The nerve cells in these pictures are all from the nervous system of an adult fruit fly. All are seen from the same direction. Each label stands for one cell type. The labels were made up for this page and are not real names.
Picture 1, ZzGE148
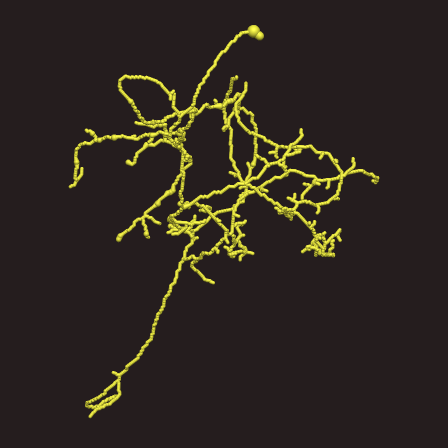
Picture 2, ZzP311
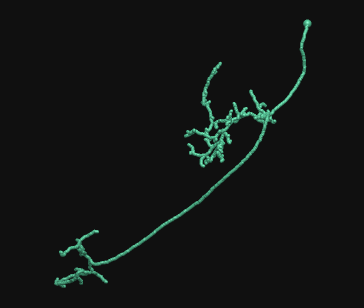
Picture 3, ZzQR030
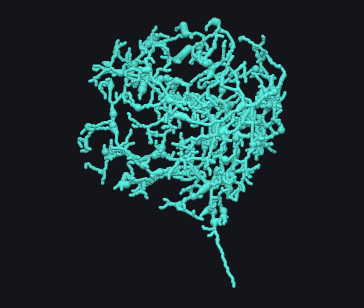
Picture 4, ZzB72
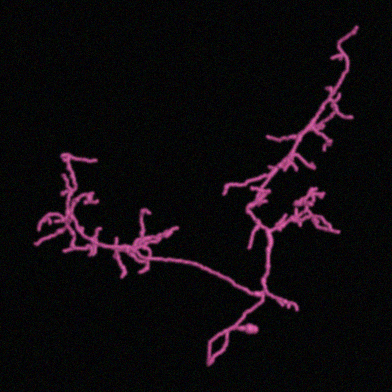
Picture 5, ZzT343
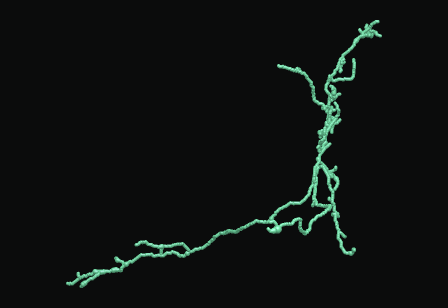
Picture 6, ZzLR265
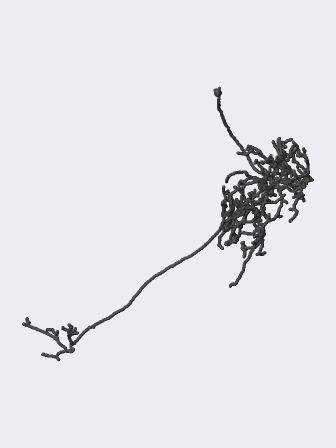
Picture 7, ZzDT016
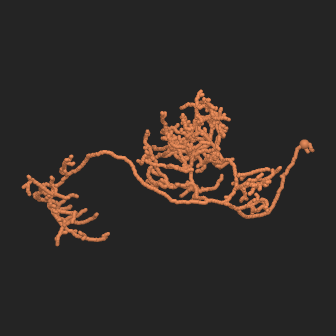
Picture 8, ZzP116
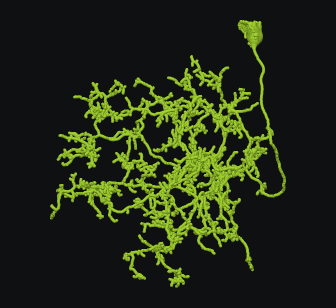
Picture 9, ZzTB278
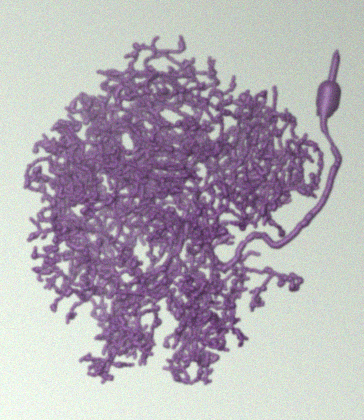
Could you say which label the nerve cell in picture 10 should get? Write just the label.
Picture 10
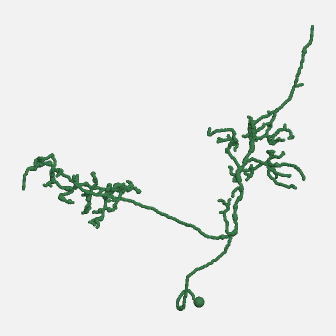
ZzB72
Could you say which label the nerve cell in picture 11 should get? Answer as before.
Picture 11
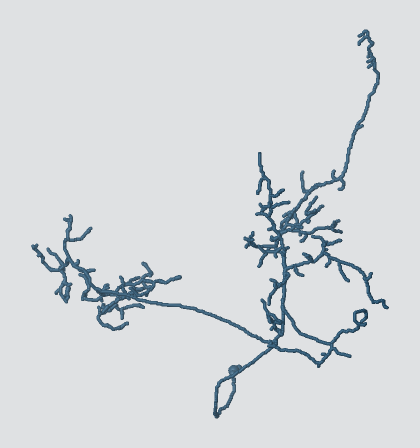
ZzB72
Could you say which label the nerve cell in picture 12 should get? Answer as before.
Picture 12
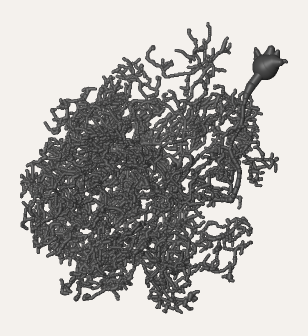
ZzTB278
